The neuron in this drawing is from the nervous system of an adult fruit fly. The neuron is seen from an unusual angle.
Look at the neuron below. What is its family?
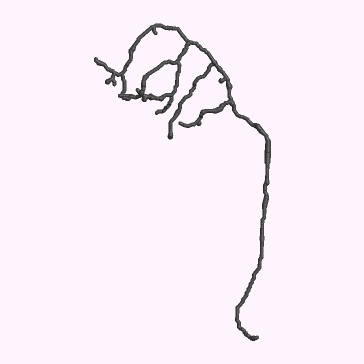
ENS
